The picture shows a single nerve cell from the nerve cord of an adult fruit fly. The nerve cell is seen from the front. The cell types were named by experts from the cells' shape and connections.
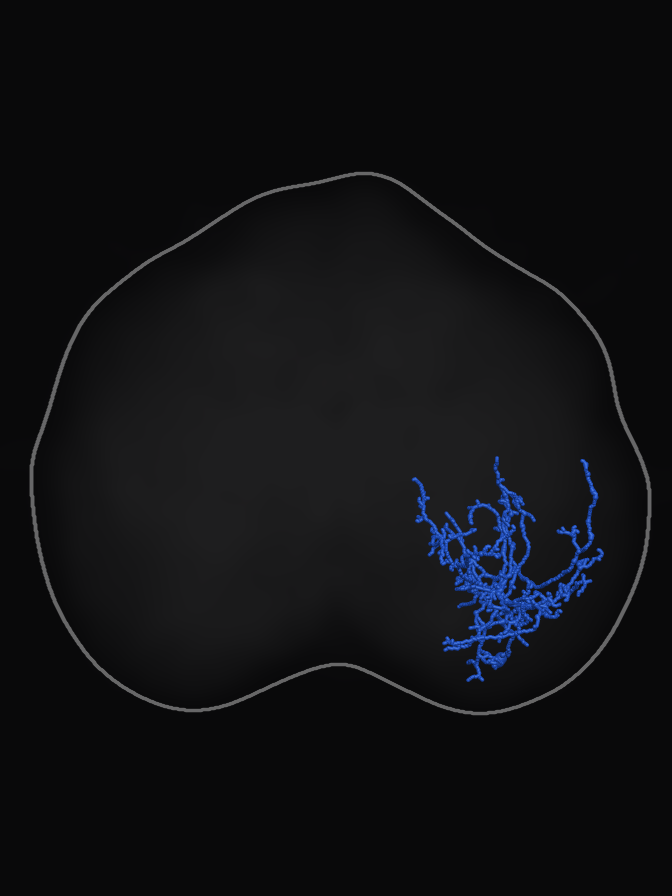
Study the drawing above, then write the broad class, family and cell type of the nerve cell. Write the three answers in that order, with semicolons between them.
nerve-cord intrinsic neuron; hemilineage 20A.22A; IN20A.22A045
